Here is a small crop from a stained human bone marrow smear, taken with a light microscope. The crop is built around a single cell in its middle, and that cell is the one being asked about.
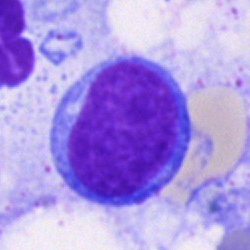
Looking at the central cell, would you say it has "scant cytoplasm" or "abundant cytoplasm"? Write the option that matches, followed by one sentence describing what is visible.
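Scant cytoplasm. The nucleus fills most of the cell and sits slightly toward the lower right.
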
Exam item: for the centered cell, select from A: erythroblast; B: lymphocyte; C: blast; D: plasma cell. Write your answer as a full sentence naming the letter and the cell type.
Option C is right in identifying the central cell as a blast.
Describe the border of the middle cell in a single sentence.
Its surface contour is regular and smooth, without any protrusions.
